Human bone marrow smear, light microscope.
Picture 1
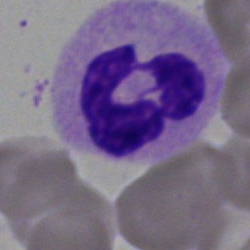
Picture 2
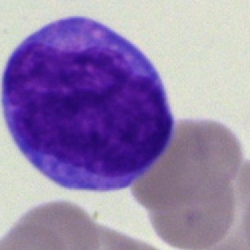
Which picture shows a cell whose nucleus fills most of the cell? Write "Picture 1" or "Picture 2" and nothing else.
Picture 2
